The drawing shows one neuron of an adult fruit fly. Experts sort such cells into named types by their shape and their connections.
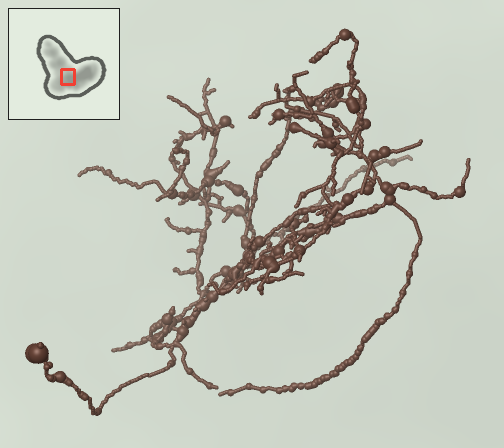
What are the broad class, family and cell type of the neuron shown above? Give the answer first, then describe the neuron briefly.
Its broad class is central-brain intrinsic neuron. Its family is hemilineage SLPal2. It is of cell type SLP035. The cell body is at the lower left of the picture. Dozens of branch ends can be seen.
